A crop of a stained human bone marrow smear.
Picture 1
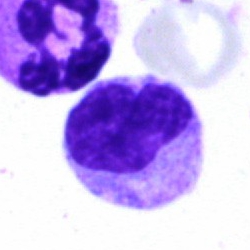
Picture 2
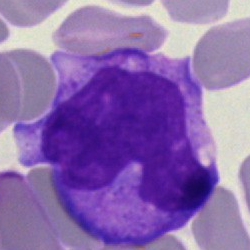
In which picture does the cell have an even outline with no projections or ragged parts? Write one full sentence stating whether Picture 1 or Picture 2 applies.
The cell shown in Picture 1 is bounded by a smooth outline.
